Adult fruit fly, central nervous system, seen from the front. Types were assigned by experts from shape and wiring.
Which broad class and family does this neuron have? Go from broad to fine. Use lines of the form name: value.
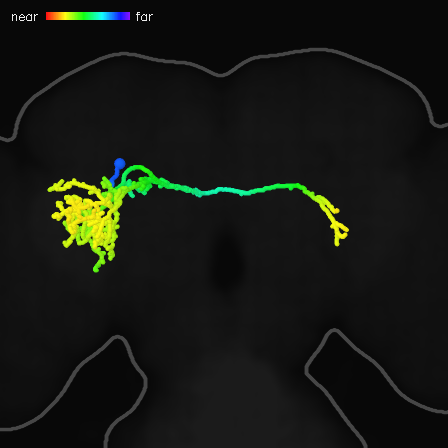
broad class: central-brain intrinsic neuron
family: hemilineage DL1_ventral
